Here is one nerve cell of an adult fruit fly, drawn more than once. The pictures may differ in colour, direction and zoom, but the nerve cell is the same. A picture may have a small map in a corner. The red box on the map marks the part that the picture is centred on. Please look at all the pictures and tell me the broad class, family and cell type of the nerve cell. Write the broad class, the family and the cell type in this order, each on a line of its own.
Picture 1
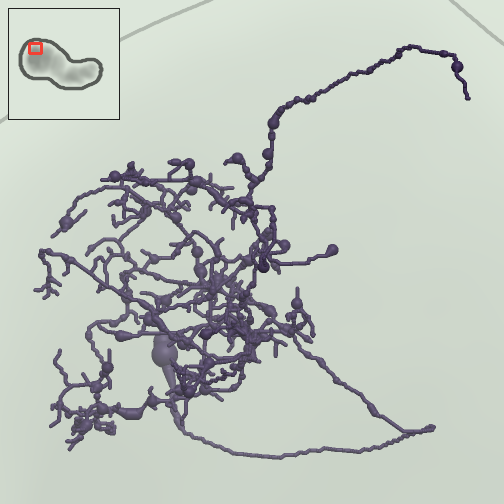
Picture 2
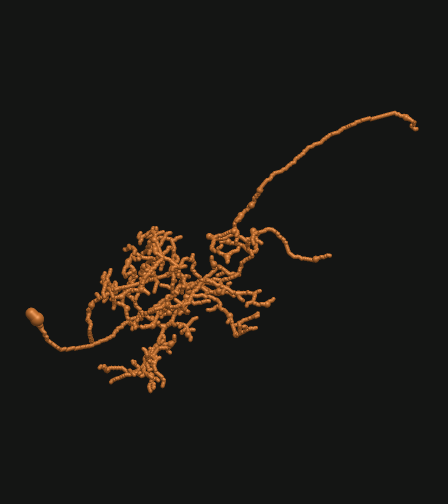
central-brain intrinsic neuron
hemilineage LHp1
CB1981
